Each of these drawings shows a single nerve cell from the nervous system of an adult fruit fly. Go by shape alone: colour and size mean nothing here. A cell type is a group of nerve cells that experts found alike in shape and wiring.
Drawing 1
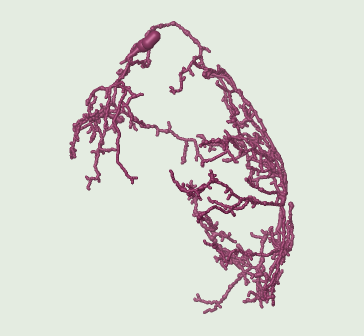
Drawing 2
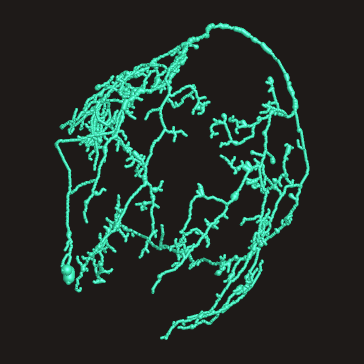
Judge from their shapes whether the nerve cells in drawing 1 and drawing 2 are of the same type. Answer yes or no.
no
